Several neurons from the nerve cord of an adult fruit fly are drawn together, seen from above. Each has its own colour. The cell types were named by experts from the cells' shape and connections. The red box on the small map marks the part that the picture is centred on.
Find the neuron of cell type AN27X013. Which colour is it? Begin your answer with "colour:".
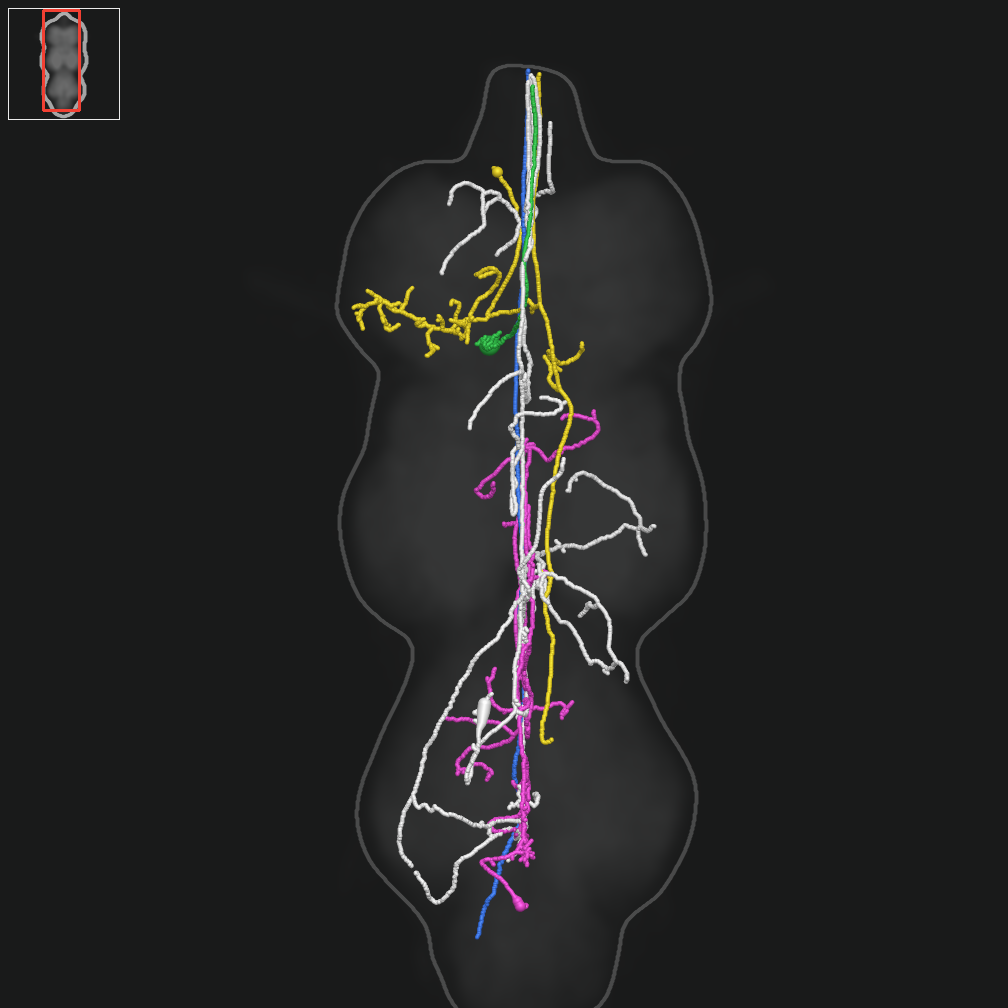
colour: green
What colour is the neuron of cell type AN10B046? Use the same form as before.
colour: yellow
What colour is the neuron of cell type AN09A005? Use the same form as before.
colour: white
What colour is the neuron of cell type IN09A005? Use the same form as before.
colour: magenta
